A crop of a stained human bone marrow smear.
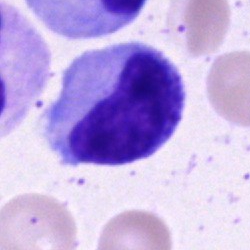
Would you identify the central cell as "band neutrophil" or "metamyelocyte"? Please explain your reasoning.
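Metamyelocyte, not band neutrophil. Nucleus off-centre toward the right; on that side it reaches almost to the cell edge. Chromatin densely stained, dark purple. Cytoplasm pale blue.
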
